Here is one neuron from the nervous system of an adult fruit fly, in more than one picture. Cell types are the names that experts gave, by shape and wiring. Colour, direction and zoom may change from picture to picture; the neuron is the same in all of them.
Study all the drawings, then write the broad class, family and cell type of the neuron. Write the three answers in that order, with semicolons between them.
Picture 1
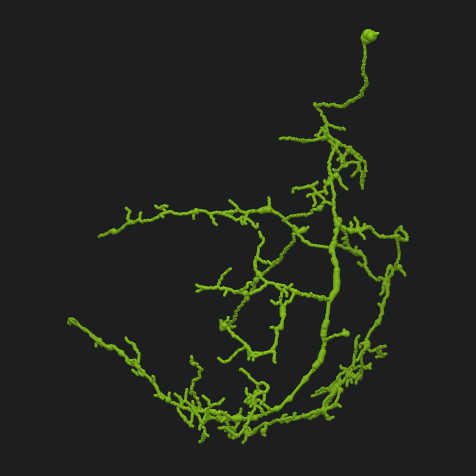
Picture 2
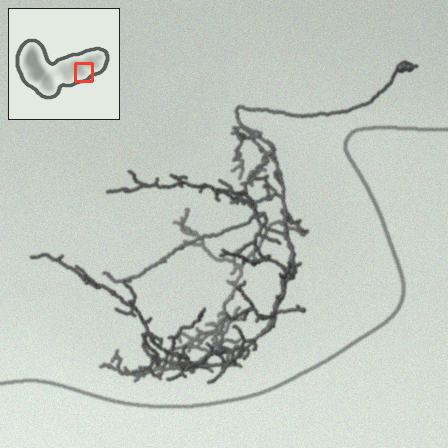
nerve-cord intrinsic neuron; hemilineage 03A; IN03A071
